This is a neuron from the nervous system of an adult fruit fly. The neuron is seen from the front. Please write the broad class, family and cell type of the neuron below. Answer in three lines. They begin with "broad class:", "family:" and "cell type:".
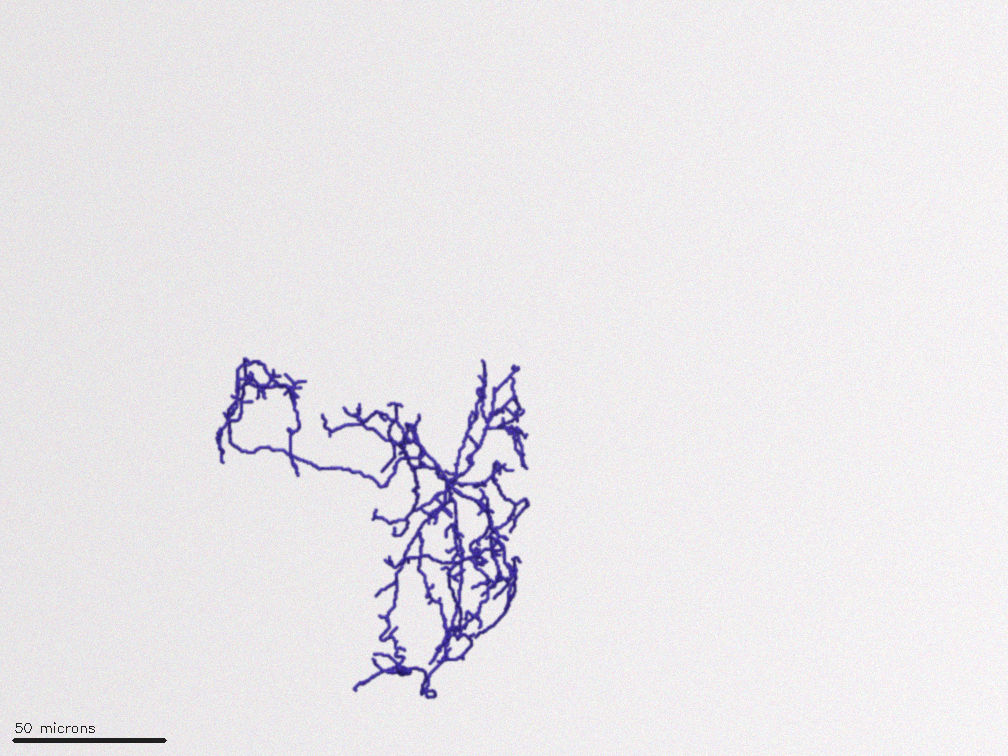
broad class: nerve-cord intrinsic neuron
family: hemilineage 04B
cell type: IN04B082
